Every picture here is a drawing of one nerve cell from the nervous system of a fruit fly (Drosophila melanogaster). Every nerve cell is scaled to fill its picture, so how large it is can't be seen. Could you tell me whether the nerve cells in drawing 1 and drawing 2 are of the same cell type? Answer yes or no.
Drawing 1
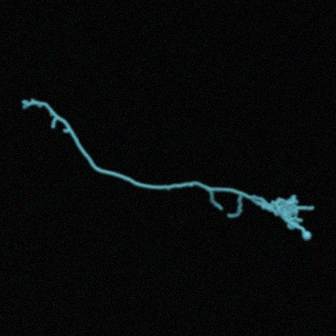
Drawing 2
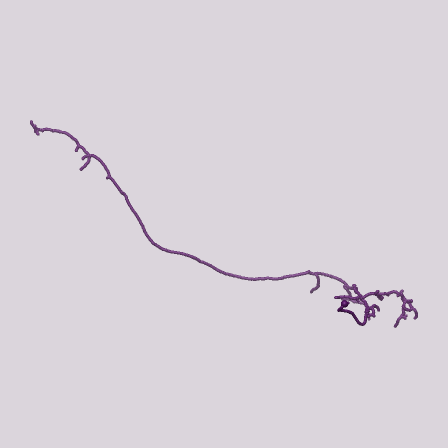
yes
